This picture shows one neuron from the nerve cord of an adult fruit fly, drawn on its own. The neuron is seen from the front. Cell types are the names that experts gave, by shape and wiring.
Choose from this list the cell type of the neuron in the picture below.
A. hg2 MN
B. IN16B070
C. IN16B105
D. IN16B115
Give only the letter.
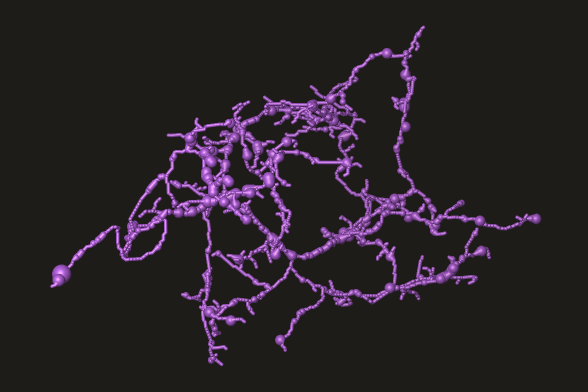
D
